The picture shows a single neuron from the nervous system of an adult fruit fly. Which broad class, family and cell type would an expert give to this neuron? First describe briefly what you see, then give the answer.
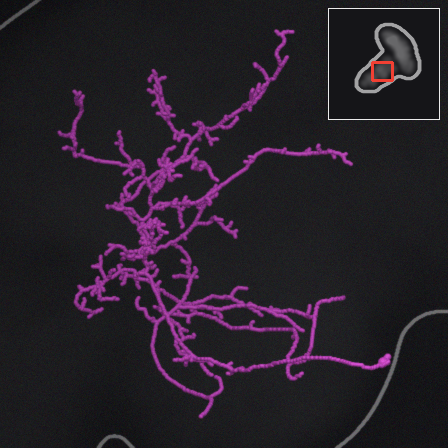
The picture shows dozens of branch ends. As drawn here it is about as wide as it is tall. It is a nerve-cord intrinsic neuron. Its family is hemilineage 08A. Its cell type is vMS11.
